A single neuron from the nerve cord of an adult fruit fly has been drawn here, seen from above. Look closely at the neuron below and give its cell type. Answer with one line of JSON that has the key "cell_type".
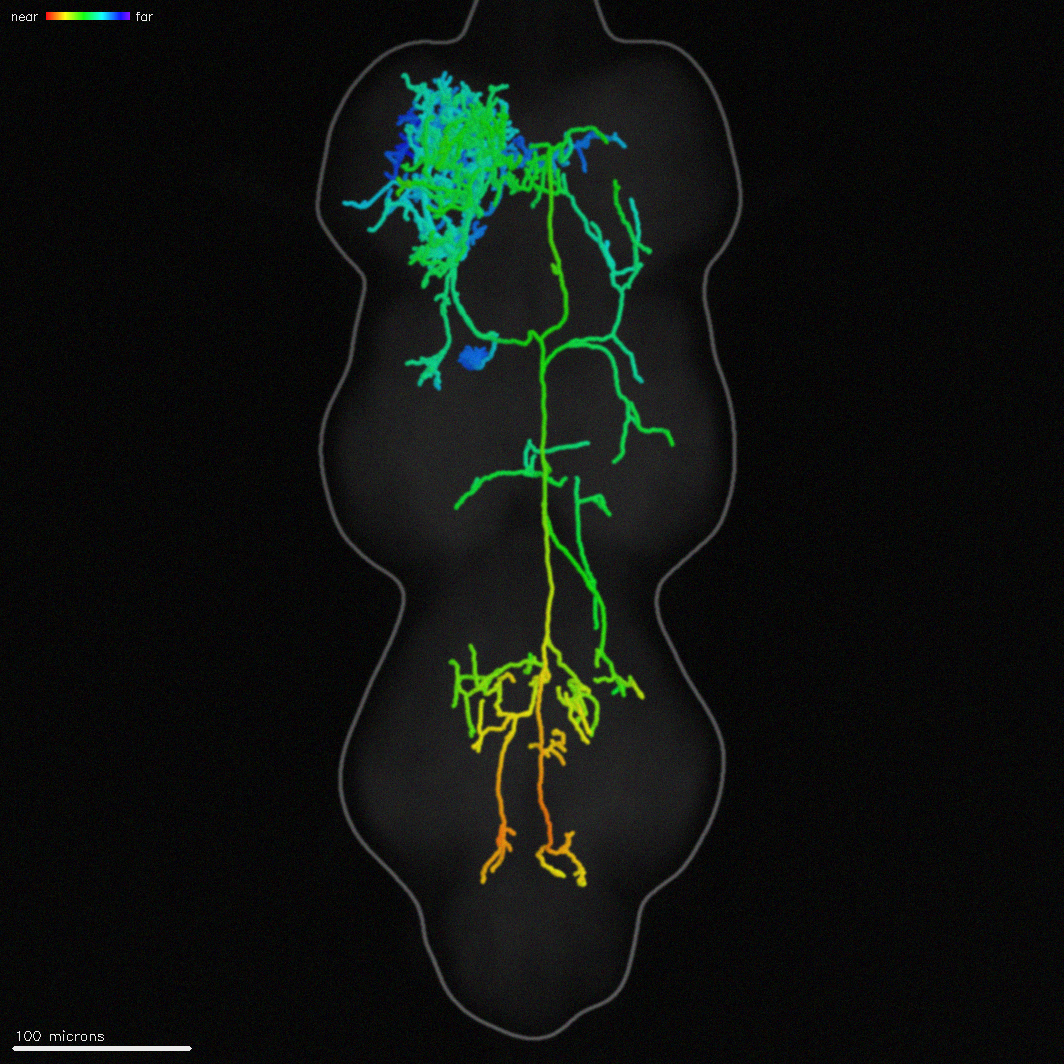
{"cell_type": "IN10B001"}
